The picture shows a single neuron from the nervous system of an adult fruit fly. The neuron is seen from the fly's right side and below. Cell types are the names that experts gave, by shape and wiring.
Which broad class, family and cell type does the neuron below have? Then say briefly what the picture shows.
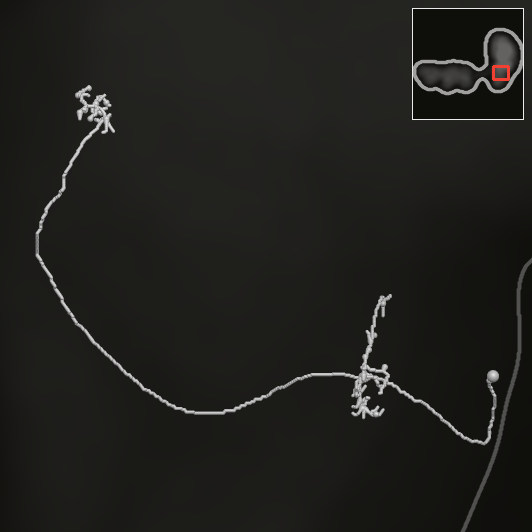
This is an optic-lobe intrinsic neuron. Its family is Tm. It is of cell type Tm34. The cell body is at the lower right of the picture. As drawn here it is wider than it is tall.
